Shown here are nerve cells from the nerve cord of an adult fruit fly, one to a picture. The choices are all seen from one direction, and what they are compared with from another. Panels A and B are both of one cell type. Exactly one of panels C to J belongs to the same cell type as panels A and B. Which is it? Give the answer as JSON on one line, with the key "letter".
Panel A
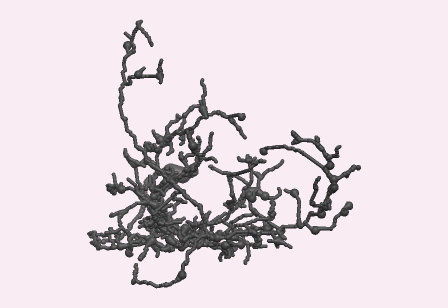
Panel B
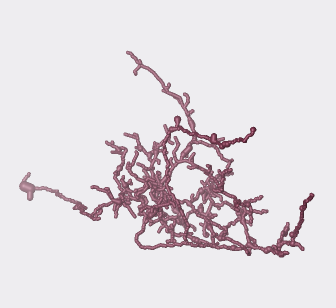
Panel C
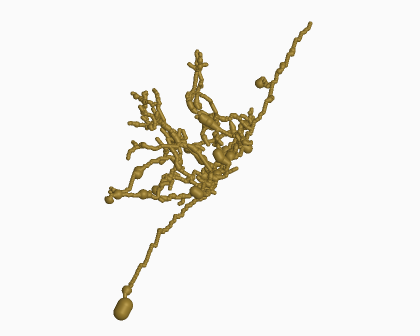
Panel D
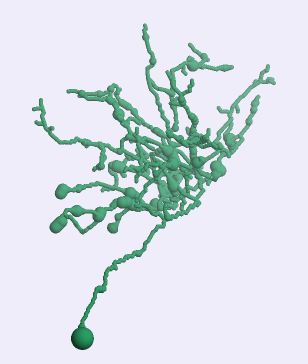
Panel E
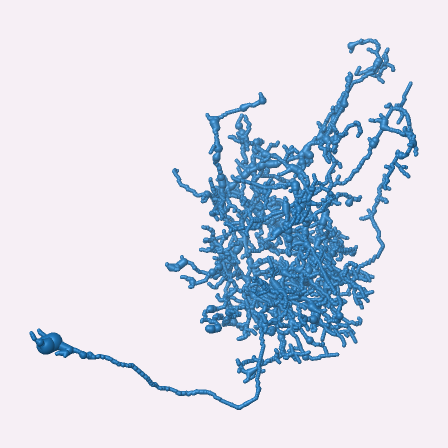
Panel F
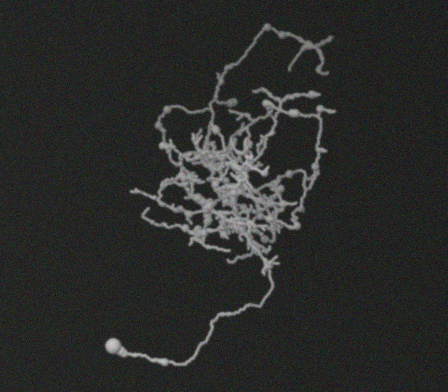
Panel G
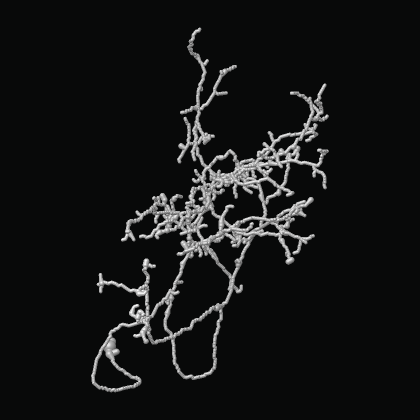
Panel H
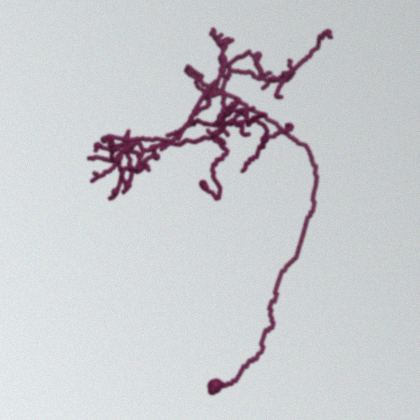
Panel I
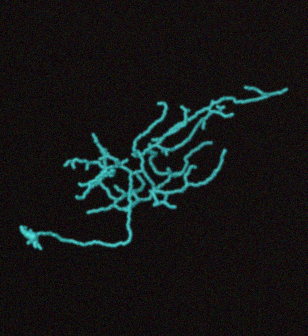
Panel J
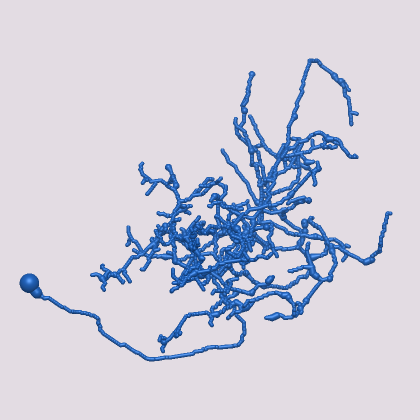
{"letter": "F"}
